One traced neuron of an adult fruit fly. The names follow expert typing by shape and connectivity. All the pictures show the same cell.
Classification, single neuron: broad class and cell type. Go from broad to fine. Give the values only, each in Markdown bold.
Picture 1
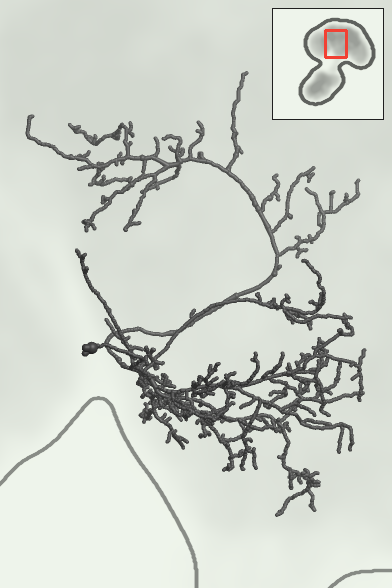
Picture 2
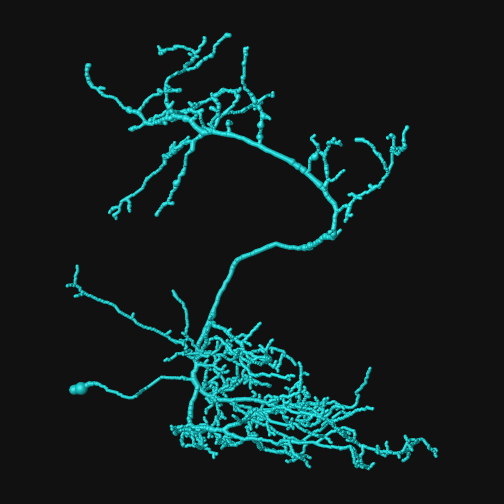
**central-brain intrinsic neuron**, **GNG385**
